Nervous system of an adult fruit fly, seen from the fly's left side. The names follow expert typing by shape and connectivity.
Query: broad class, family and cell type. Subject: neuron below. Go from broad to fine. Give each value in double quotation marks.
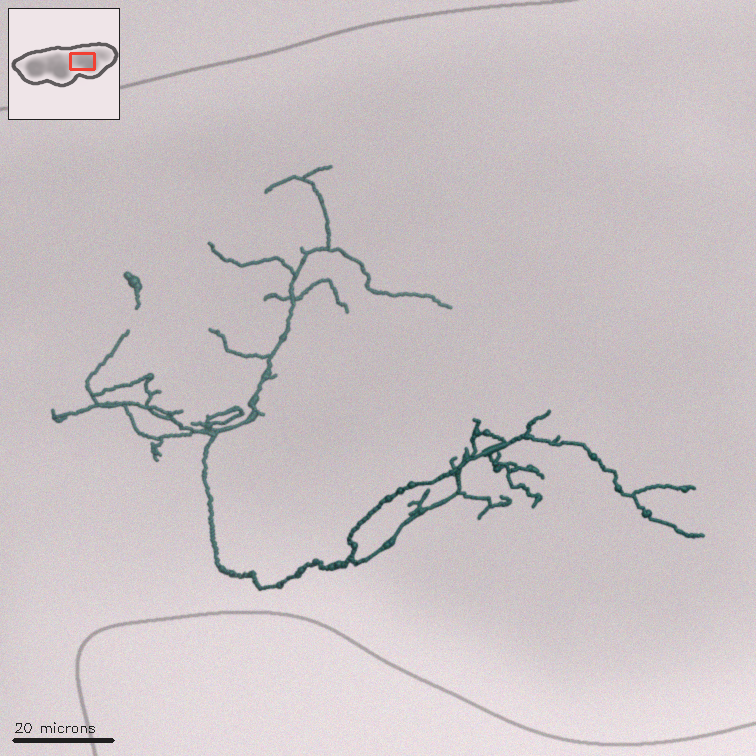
"nerve-cord intrinsic neuron", "hemilineage 01A", "IN01A082"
